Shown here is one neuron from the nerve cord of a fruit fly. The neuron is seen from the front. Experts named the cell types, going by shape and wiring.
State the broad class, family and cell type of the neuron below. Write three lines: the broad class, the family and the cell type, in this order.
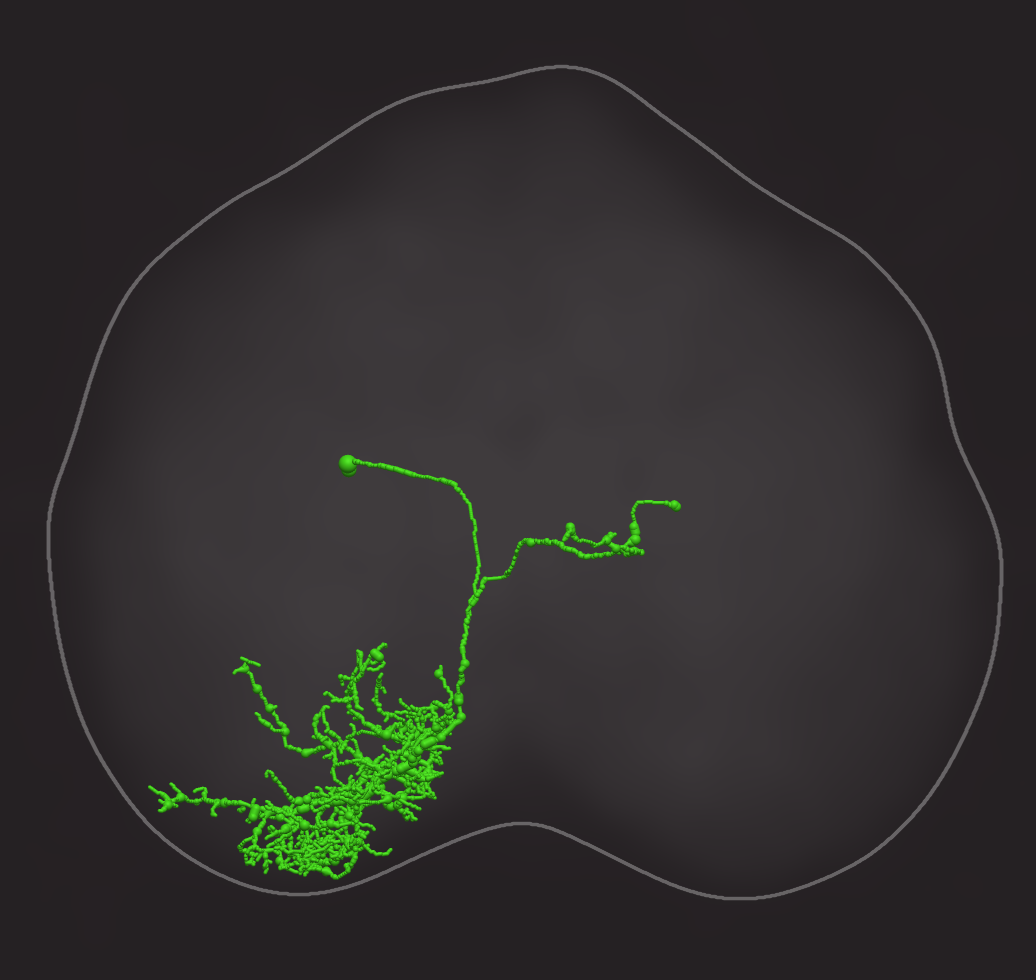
nerve-cord intrinsic neuron
hemilineage 23B
IN23B030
